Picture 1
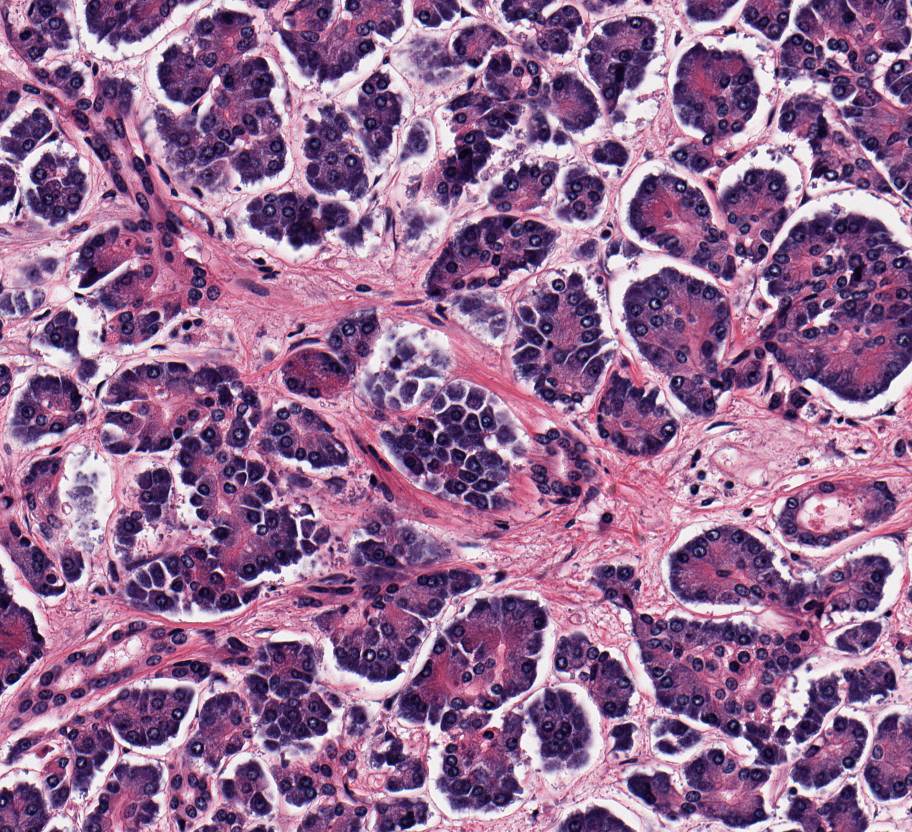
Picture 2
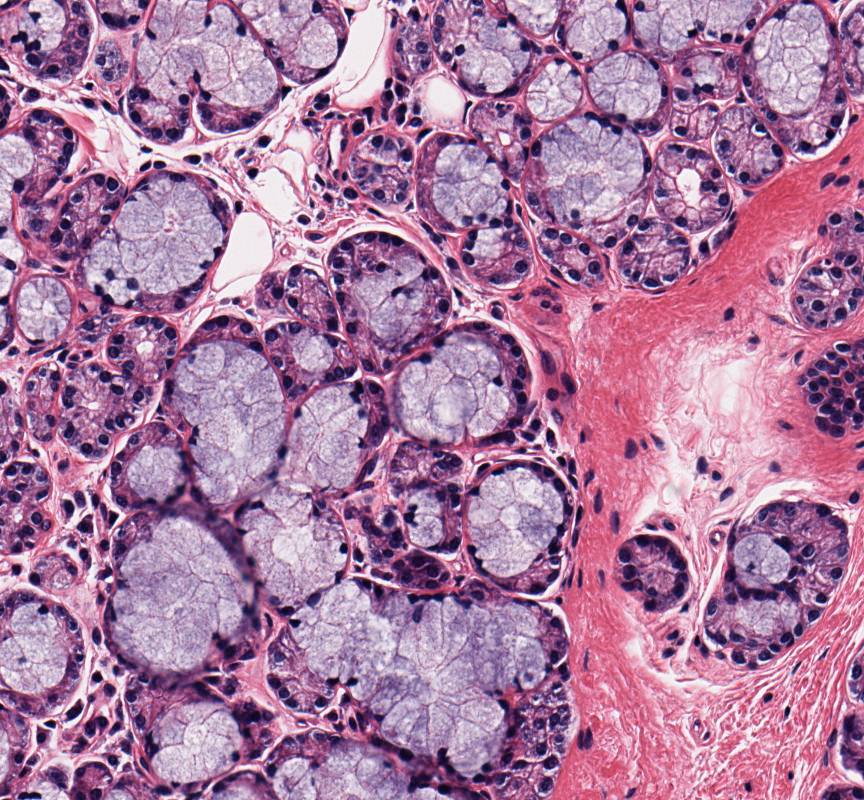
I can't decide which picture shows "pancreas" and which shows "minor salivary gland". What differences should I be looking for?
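Pancreas is picture 1; minor salivary gland is picture 2. Picture 1: epithelial cells in rounded nests and acinus-like clusters across the whole field, separated by thin strands of stroma. Cytoplasm purple and granular toward cluster edges, pink toward cluster centres. Nuclei round, dark, fairly uniform in size; no fat cells. Picture 2: closely packed acini in the left and central field, with a broad band of dense pink connective tissue down the right side. Acini mostly mucous cells with pale grey-blue, foamy cytoplasm and dark nuclei flattened against the cell base. Smaller clusters of serous cells with darker purple, granular cytoplasm and round nuclei.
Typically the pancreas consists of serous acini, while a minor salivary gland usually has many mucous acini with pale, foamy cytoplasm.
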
